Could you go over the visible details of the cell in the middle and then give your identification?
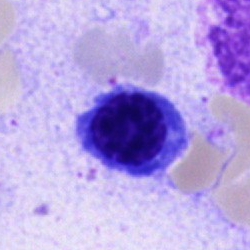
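See how much of this cell the nucleus takes up: most of it. Its chromatin is dark and coarsely clumped. The cytoplasm is a deep blue, and its rim is wider on the right side than on the left. This one is an erythroblast.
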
